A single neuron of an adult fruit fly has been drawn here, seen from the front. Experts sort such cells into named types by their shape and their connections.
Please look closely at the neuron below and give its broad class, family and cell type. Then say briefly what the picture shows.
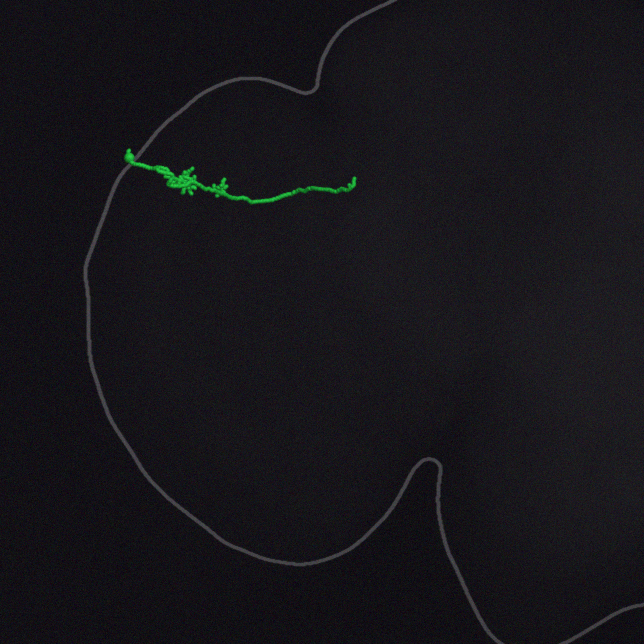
Its broad class is optic-lobe intrinsic neuron. Its family is Tm. Its cell type is Tm20. The cell body can be seen at the upper left of the picture. In this view it is more than twice as wide as it is tall.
